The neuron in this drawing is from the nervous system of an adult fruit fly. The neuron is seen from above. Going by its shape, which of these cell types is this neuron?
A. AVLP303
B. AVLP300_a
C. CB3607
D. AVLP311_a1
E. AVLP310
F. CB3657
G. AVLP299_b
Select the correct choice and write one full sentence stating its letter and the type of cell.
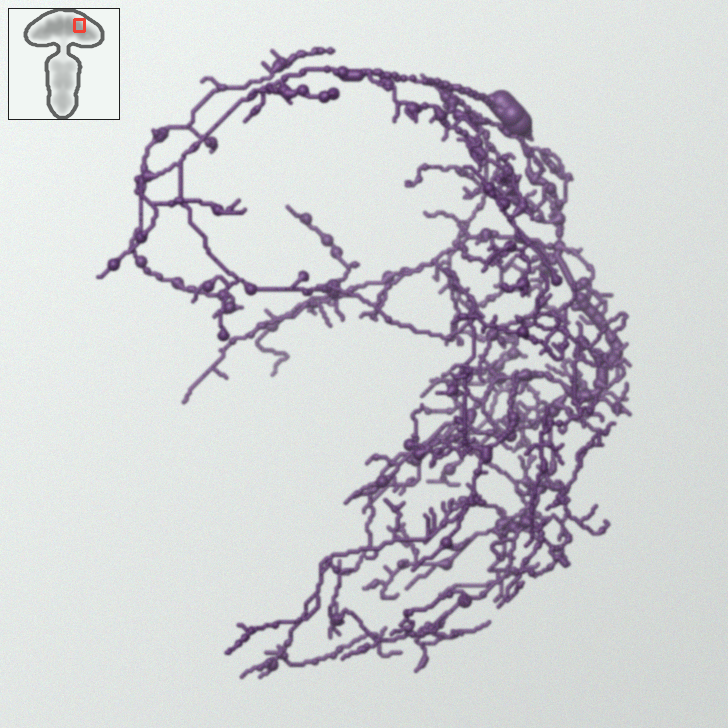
What option C names, CB3607, is the cell type of the neuron.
